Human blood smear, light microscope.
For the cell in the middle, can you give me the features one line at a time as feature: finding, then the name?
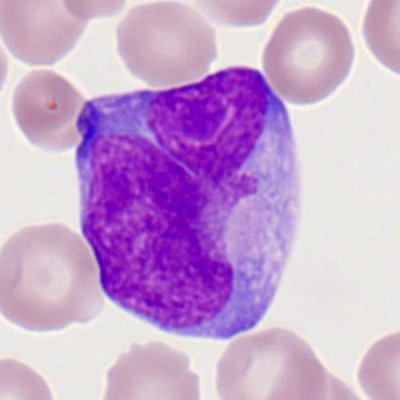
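Nucleus: folded into two overlapping lobes, an upper lobe and a larger lower lobe
Nuclear extent: fills most of the cell
Cytoplasm amount: greatest on the right side
Chromatin: purple, mottled, darker clumps and lighter gaps
Cytoplasm colour: pale blue, deeper blue toward the cell edge
Name: myeloblast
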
